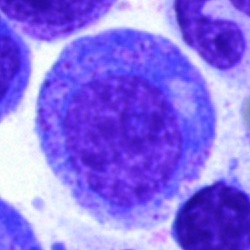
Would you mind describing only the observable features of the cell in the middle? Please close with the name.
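First, the chromatin: finely granular, not coarsely clumped. Second, the cytoplasm stains blue and carries fine reddish-purple granules scattered throughout. Third, a pale area sits in the cytoplasm next to the nucleus at the upper right. This cell is a promyelocyte.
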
